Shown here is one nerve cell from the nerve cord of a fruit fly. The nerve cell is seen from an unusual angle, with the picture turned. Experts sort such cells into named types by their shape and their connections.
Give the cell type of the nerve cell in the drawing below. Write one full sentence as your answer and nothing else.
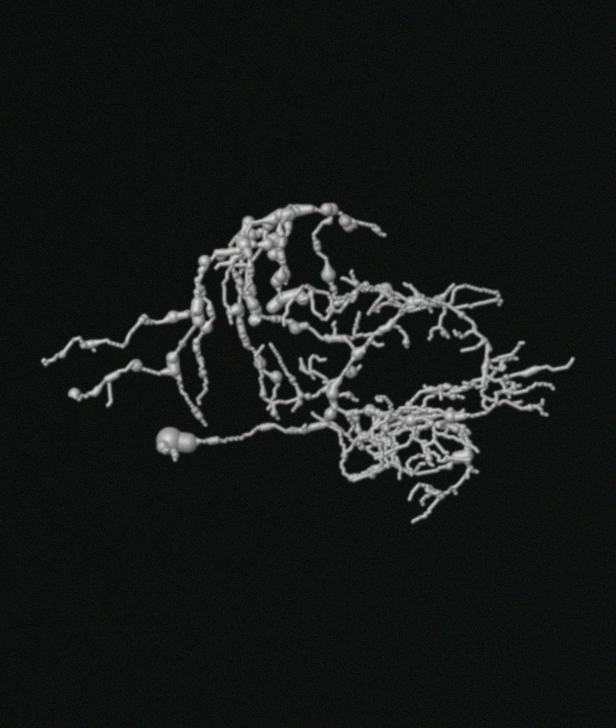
The cell type designation of this nerve cell is INXXX400.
